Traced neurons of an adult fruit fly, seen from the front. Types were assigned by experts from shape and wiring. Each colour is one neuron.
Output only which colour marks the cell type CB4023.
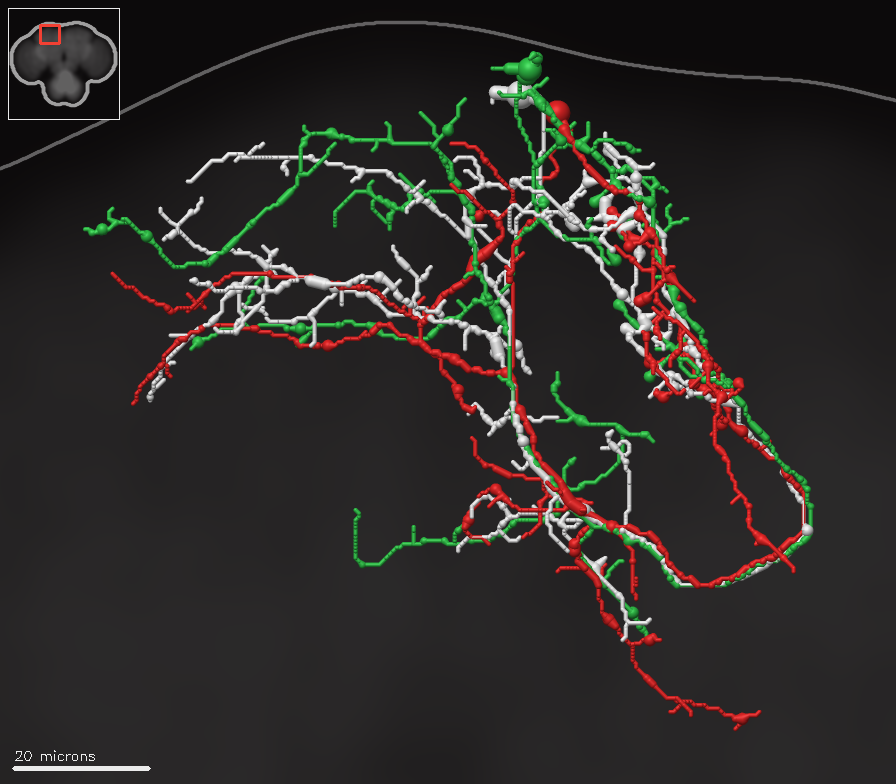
green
